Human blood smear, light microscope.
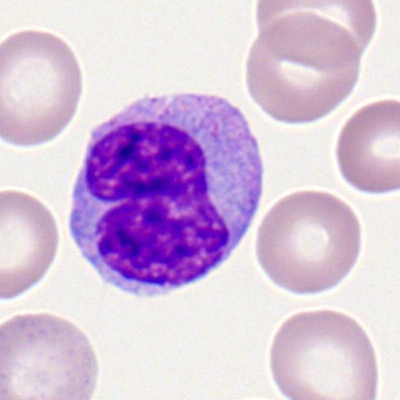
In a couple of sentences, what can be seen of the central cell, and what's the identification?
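Here the outline is smooth and roughly round. Inside, the nucleus shows no visible nucleoli. The cytoplasm is widest on the right side of the nucleus, with faint, fine pinkish granules scattered through it. This one is a monocyte.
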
